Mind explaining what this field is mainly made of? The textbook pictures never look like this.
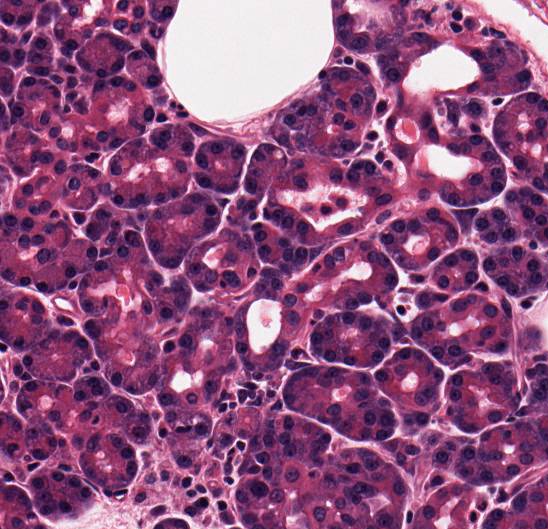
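The field mainly shows exocrine pancreas, made up of closely packed rounded glandular units separated by thin strands of connective tissue. Each unit consists of a single layer of cells arranged around a small central lumen, with round, dark nuclei lying towards the cell bases.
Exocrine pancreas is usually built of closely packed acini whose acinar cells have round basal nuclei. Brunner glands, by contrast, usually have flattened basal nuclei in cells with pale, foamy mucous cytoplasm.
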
